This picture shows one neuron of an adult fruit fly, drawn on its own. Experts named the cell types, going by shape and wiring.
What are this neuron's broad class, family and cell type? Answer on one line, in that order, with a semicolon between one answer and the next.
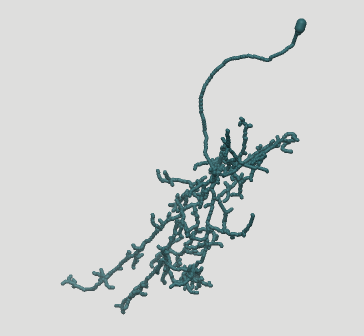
nerve-cord intrinsic neuron; hemilineage 20A.22A; IN20A.22A044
